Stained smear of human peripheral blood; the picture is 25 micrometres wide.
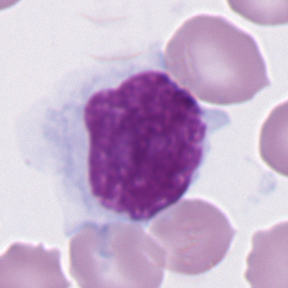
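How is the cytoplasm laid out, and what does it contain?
It is abundant and spreads mainly to the left of the nucleus, with no coarse red-orange granules.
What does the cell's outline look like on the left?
Irregular and faintly ragged.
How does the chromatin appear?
Dark purple and coarsely clumped.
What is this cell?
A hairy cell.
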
